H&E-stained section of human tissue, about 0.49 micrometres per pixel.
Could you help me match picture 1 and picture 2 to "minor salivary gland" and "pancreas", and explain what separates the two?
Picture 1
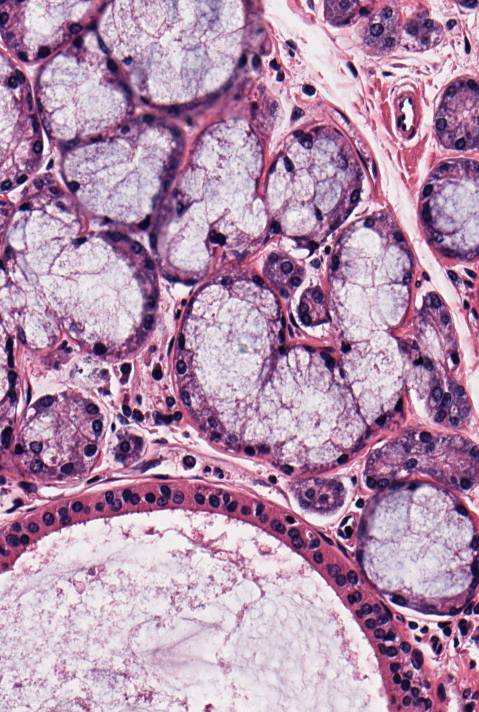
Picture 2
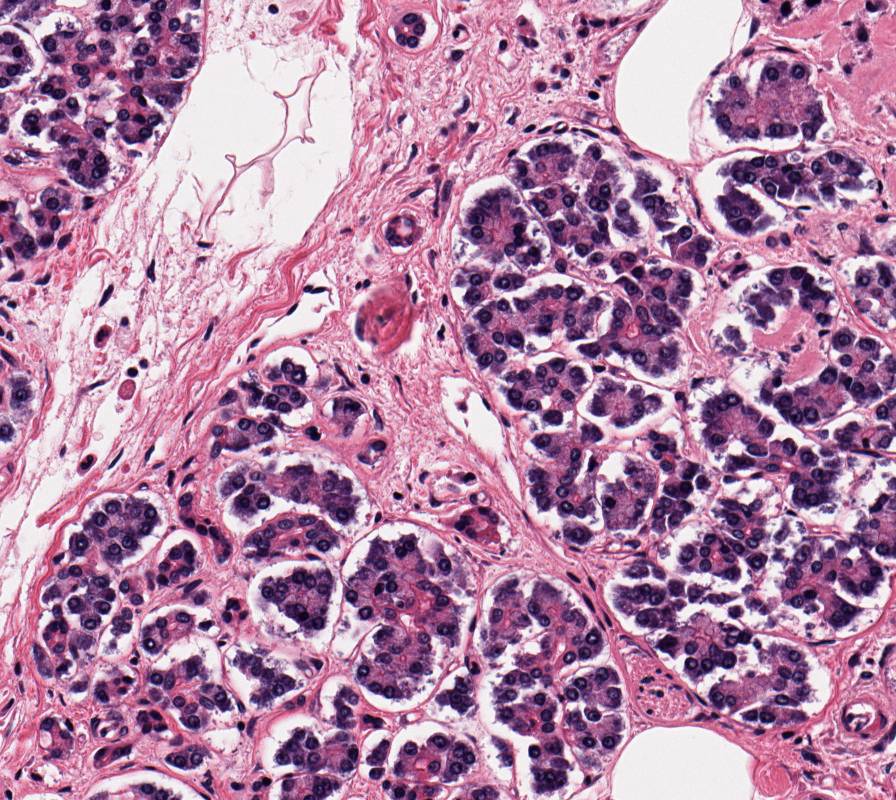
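The minor salivary gland is shown in picture 1, and the pancreas in picture 2. In picture 1, most acini consist of mucous cells with pale, frothy, vacuolated cytoplasm and flattened nuclei pressed against the cell base. Smaller groups of cells with purple granular cytoplasm and round nuclei sit at the edges of some of these mucous acini. In picture 2, closely packed acini are grouped into lobules by pink connective tissue septa; their cells have dark purple, granular cytoplasm and round, dark nuclei toward the base.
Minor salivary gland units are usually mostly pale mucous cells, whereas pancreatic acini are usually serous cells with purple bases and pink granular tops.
Picture 1 also has a large duct at the bottom, lined by low columnar cells with pink cytoplasm and round nuclei.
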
